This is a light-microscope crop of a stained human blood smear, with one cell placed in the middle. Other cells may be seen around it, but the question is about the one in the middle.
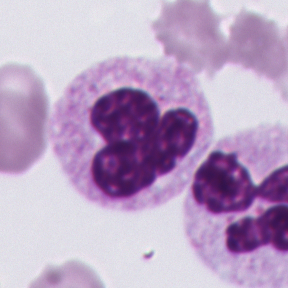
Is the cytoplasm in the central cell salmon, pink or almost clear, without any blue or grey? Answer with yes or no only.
Yes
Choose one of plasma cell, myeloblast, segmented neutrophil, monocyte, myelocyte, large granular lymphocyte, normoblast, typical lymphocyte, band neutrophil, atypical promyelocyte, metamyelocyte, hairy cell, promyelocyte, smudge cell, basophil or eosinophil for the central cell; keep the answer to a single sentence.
The middle of this crop is occupied by a segmented neutrophil.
